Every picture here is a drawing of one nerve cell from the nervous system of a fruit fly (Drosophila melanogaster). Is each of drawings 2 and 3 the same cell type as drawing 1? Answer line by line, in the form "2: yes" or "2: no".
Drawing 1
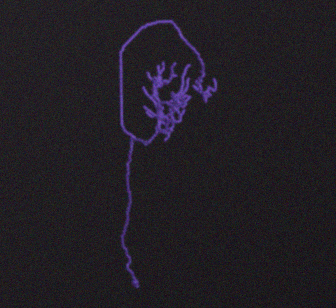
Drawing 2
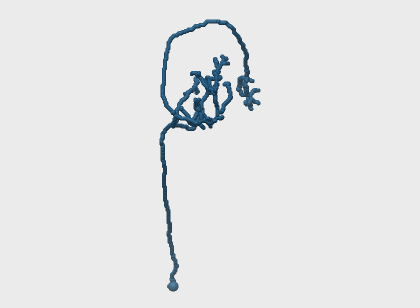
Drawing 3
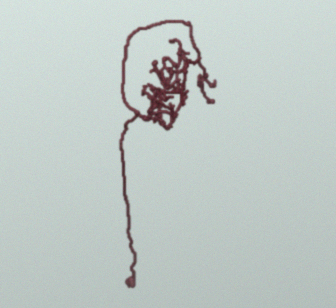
2: yes
3: yes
